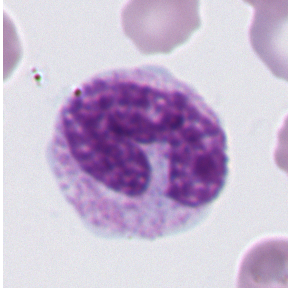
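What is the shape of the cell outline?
Roughly round, with a smooth edge.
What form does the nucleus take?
One continuous thick curved band, not divided into lobes by thin strands.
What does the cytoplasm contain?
Fine, small pink-violet granules scattered throughout, and no vacuoles.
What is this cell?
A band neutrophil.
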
